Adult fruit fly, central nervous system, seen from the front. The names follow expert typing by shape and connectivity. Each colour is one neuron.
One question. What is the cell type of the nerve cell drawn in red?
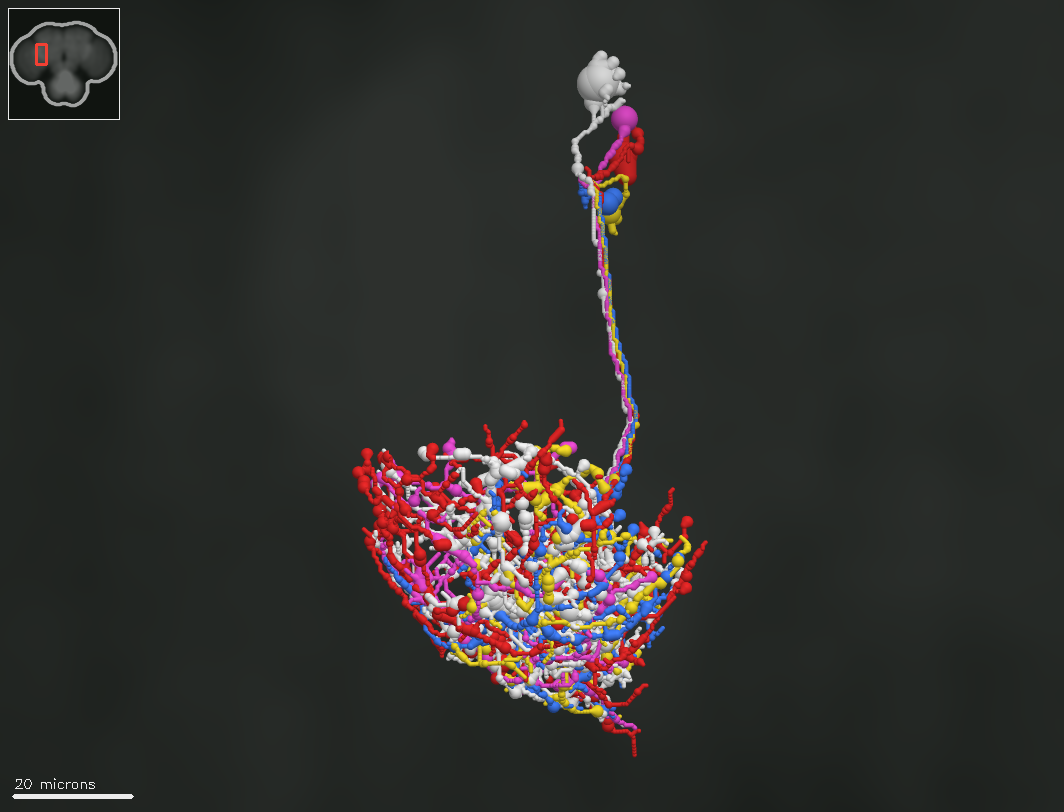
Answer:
AVLP548_e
